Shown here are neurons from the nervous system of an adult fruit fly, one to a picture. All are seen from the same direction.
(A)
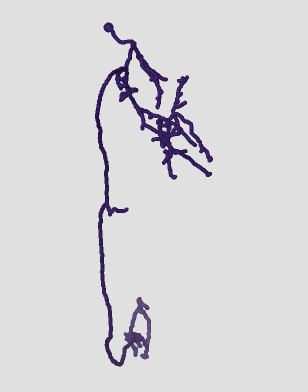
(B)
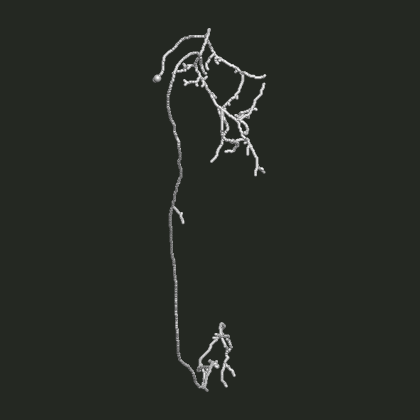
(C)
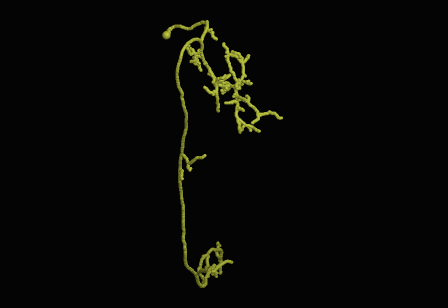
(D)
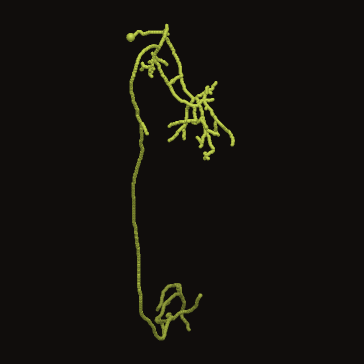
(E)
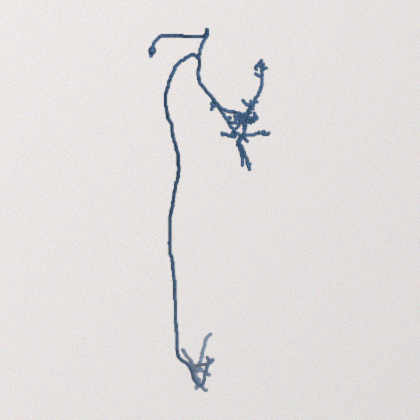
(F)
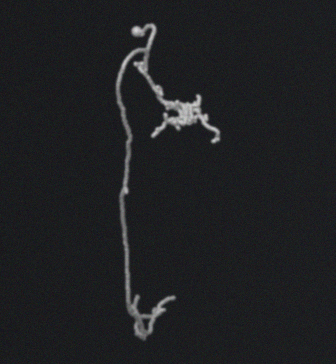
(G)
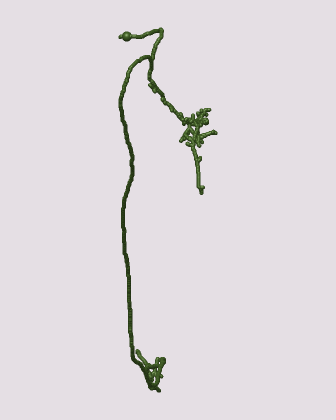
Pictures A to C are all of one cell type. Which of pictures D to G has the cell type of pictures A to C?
Picture D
